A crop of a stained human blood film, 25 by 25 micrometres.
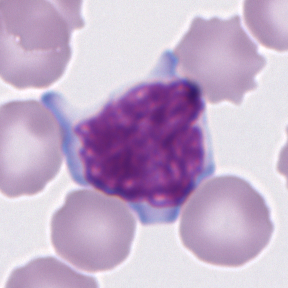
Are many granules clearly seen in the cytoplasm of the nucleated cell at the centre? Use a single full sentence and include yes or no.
No, no visible granules are present in the cytoplasm of the cell.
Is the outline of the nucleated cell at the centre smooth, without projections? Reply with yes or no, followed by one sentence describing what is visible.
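No. The cytoplasm is drawn out into tapering projections, one pointing toward the upper left.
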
